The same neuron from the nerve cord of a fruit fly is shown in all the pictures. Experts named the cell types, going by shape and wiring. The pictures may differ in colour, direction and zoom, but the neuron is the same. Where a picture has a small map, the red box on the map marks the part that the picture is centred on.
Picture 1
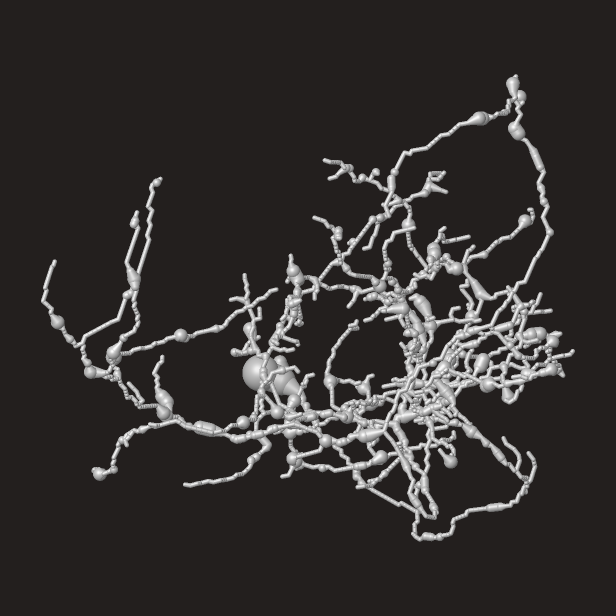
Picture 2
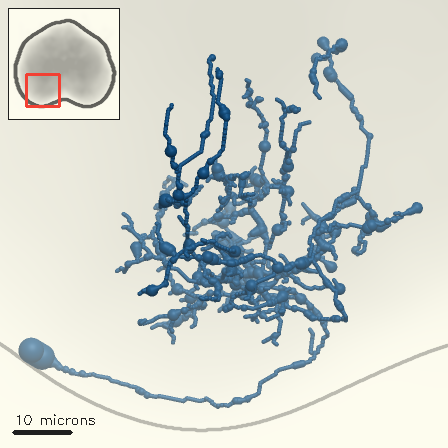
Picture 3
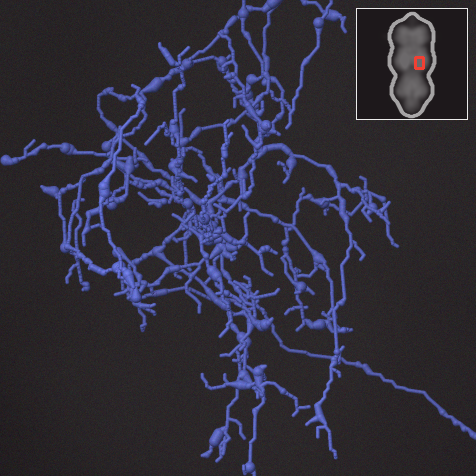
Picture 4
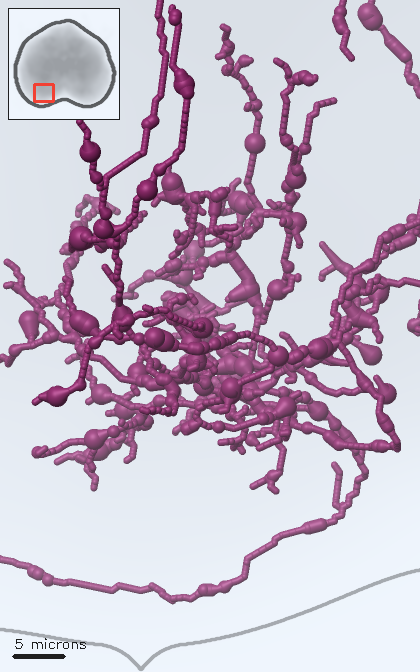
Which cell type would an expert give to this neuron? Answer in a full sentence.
The cell type is IN01B033.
